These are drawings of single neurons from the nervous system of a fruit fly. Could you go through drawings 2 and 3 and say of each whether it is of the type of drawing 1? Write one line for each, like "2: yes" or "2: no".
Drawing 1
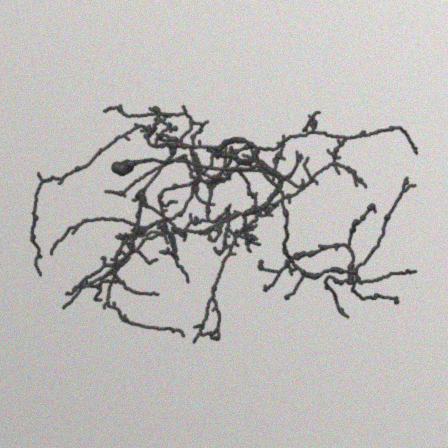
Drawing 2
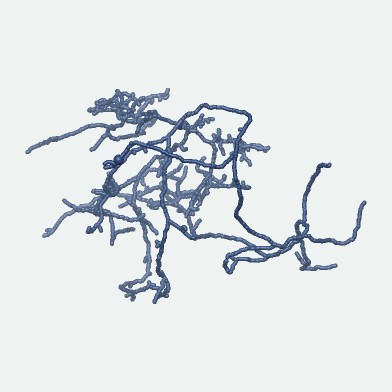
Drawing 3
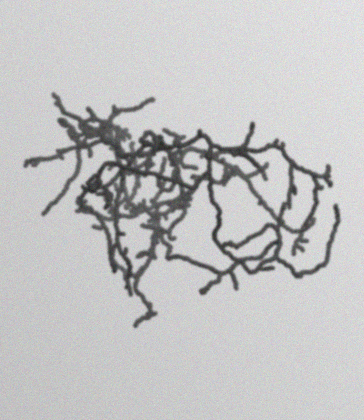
2: yes
3: yes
